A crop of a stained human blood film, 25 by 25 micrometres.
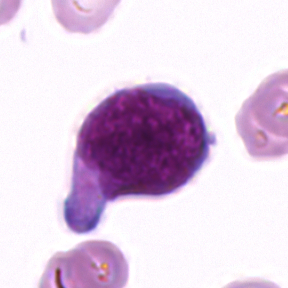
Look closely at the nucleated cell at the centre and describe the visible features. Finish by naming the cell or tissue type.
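Starting with the outline, the cell is about 15 by 11 micrometres, and a single blunt tail of cytoplasm projects from it toward the lower left. Next comes the nucleus, a rounded mass without lobes, about 11 by 9 micrometres, filling about 70% of the cell's area. Then the cytoplasm, which is pale bluish-lilac and forms only a thin rim around most of the nucleus. Last on the list, the name: atypical promyelocyte.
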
